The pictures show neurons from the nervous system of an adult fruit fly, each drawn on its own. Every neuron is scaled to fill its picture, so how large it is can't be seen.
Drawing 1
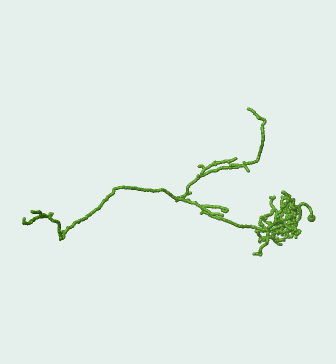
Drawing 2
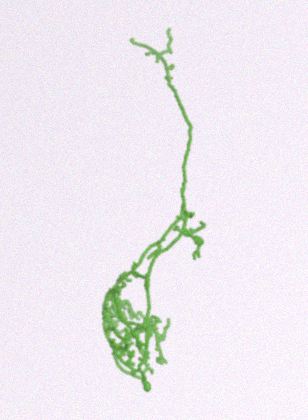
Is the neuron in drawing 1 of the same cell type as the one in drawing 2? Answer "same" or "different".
different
